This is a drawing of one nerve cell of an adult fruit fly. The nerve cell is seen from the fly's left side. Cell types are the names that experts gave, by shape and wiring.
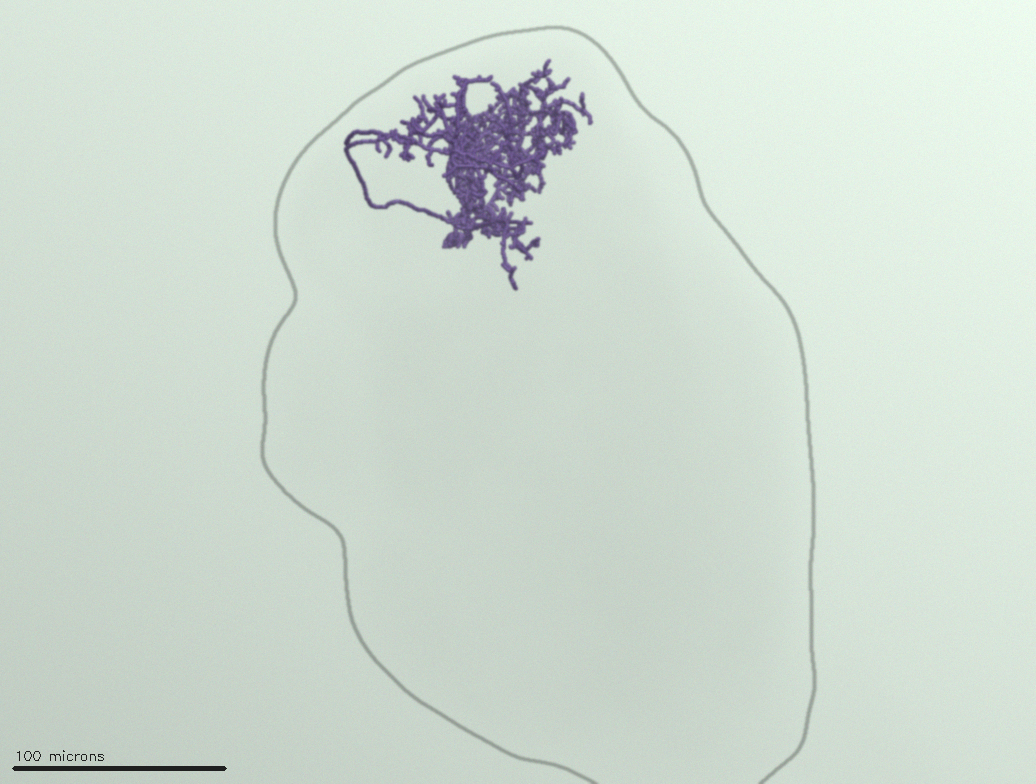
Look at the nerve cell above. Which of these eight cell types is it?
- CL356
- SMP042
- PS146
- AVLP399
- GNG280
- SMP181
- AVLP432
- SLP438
SMP042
